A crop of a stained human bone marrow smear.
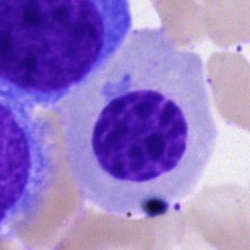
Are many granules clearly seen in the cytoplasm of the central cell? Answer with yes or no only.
No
